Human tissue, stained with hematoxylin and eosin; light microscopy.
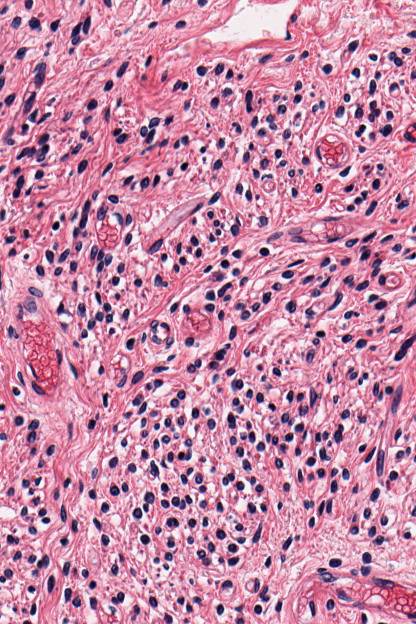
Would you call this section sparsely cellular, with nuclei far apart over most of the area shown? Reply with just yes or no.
No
